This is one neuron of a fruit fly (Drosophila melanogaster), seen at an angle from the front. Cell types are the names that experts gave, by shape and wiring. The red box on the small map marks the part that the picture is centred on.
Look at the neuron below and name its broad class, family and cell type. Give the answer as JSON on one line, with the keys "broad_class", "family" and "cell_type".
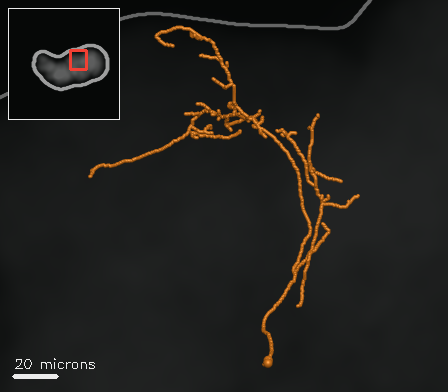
{"broad_class": "central-brain intrinsic neuron", "family": "hemilineage EBa1", "cell_type": "SMP166"}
